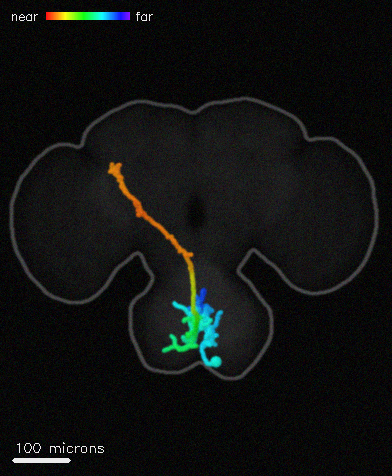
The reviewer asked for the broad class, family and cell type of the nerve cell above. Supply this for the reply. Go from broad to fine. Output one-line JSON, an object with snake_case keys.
{"broad_class": "ascending neuron", "family": "hemilineage 05B", "cell_type": "AN05B050_c"}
